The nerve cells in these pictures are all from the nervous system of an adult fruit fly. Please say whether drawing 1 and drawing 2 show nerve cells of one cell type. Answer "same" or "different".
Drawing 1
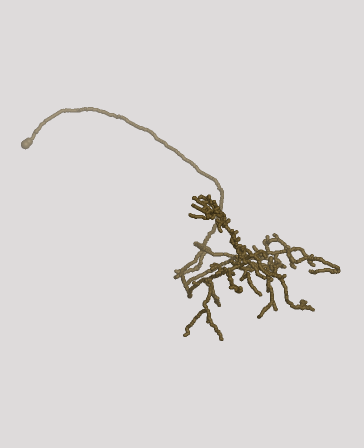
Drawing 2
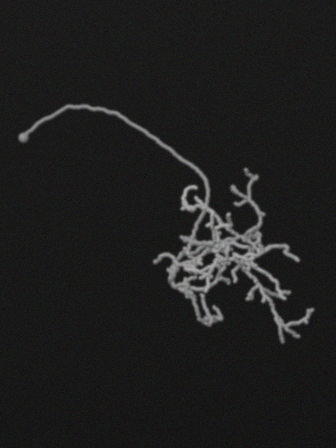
same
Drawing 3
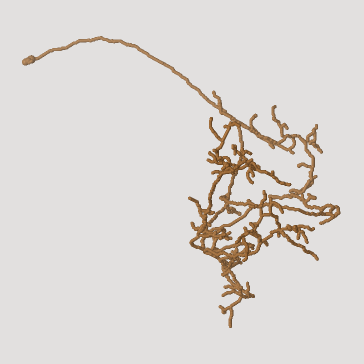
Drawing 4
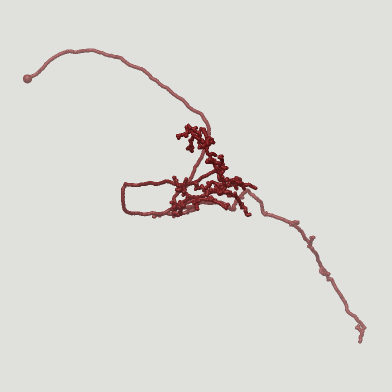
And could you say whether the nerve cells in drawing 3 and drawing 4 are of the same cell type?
different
